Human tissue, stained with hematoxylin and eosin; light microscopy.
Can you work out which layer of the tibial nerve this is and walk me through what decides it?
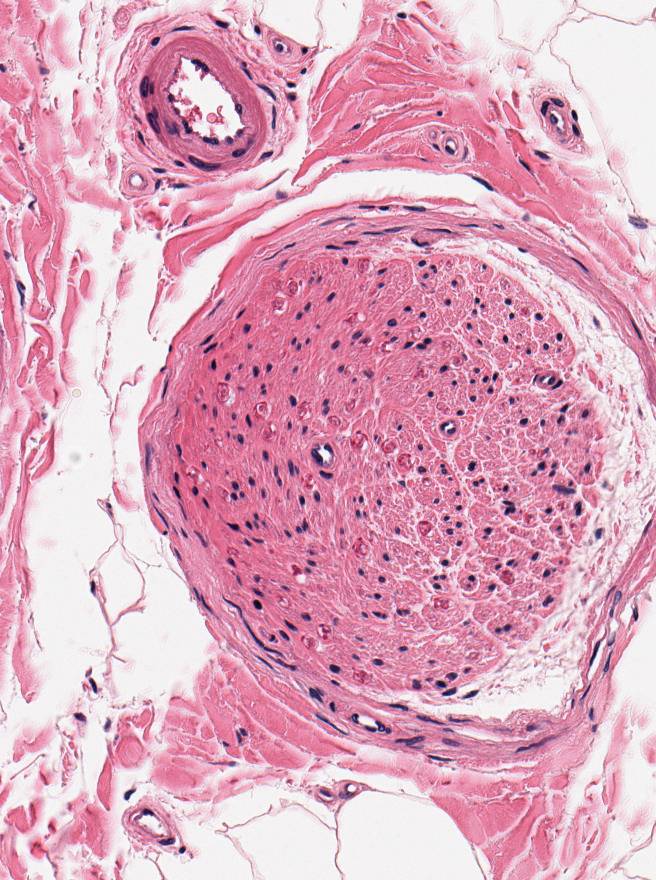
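Nerve fascicle: one large round fascicle, cut across, fills the centre. Perineurium of concentric flattened cells with elongated dark nuclei encircles it.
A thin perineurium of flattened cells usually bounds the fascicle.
Right part paler and more loosely textured than left. Fat cells, empty spaces with thin septa, along left edge and bottom.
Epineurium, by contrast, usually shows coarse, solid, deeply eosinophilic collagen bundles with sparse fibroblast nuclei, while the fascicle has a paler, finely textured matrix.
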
